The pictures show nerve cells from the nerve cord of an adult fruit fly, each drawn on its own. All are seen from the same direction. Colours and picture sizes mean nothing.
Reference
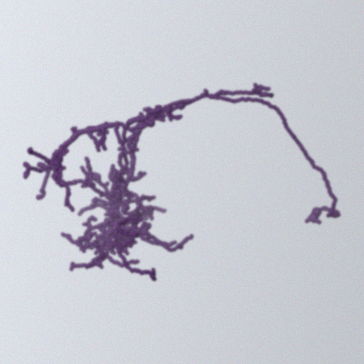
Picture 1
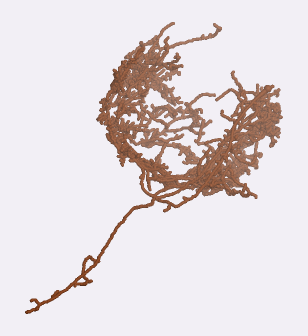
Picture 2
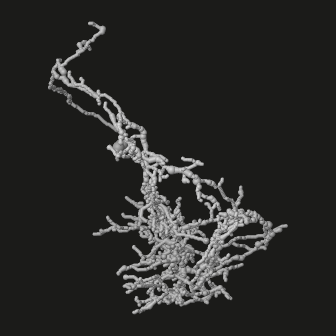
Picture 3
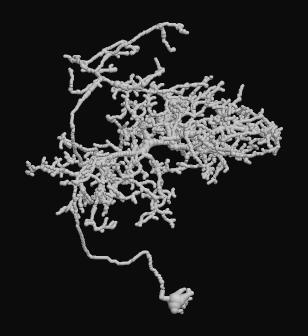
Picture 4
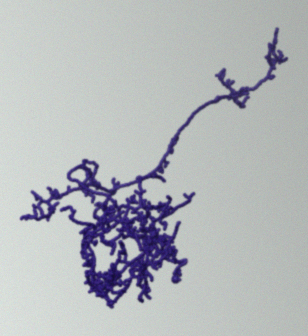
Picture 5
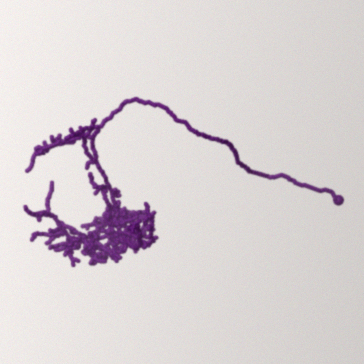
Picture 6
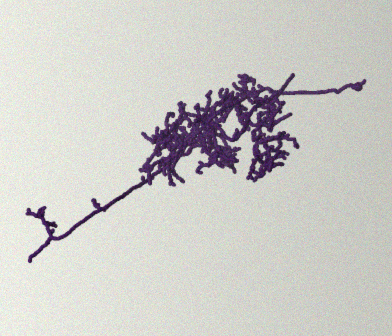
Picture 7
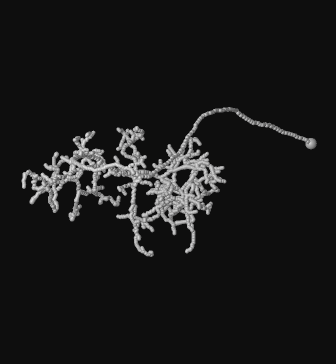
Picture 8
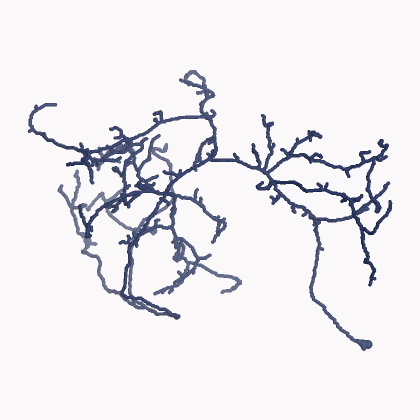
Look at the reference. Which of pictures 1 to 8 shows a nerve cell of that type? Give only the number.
2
